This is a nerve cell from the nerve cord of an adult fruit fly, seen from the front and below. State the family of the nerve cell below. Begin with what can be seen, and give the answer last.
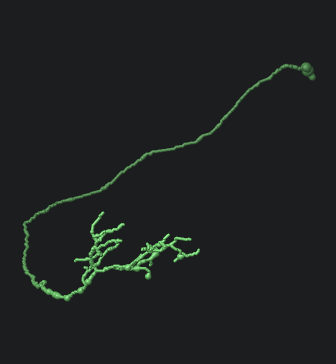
In this view it is about as wide as it is tall. It is a nerve-cord intrinsic neuron. The family is hemilineage 23B.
